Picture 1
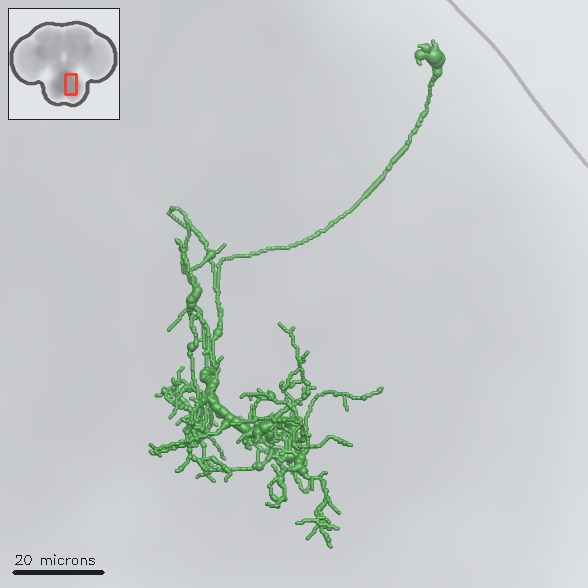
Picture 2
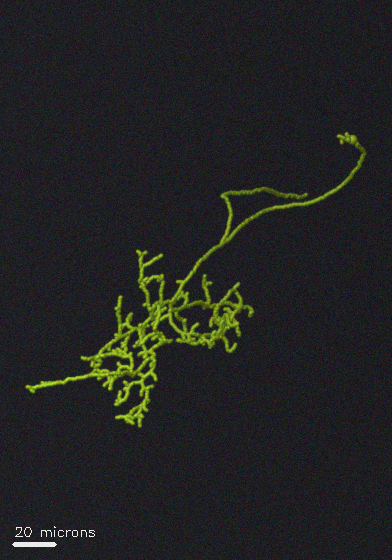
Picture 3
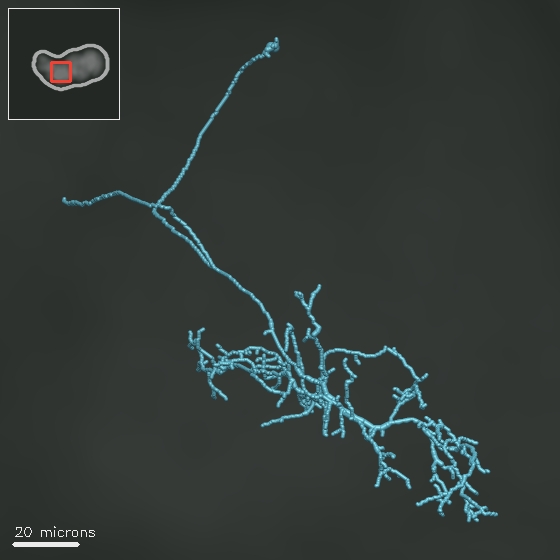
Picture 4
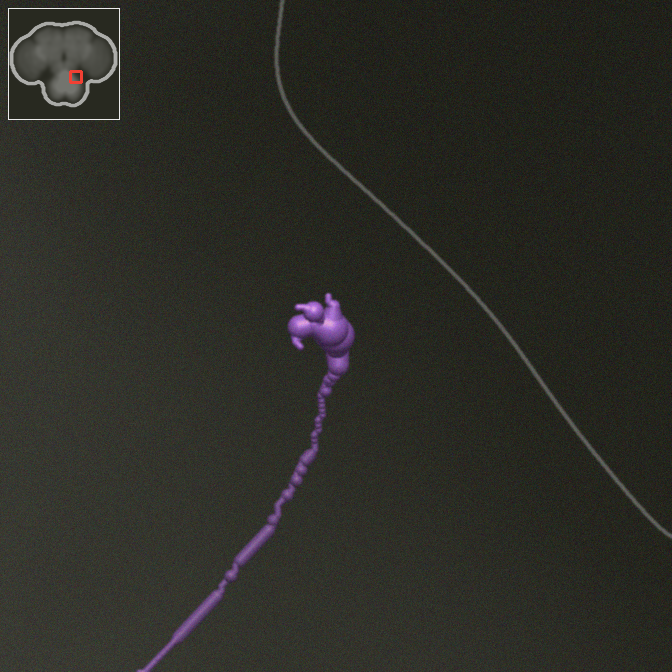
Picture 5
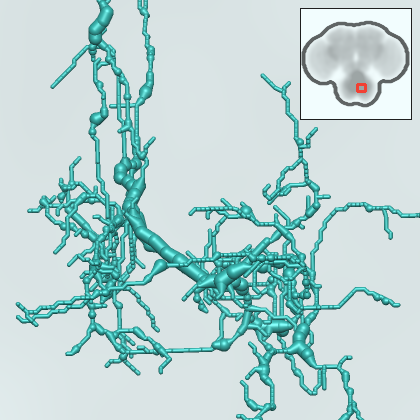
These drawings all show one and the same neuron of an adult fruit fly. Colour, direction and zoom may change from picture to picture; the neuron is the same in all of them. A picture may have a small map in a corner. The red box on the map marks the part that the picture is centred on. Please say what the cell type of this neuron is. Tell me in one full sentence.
As its cell type, this neuron has IN11A032_e.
